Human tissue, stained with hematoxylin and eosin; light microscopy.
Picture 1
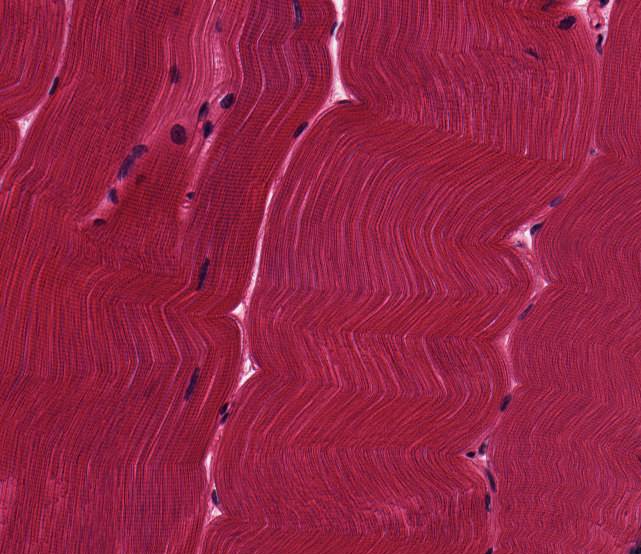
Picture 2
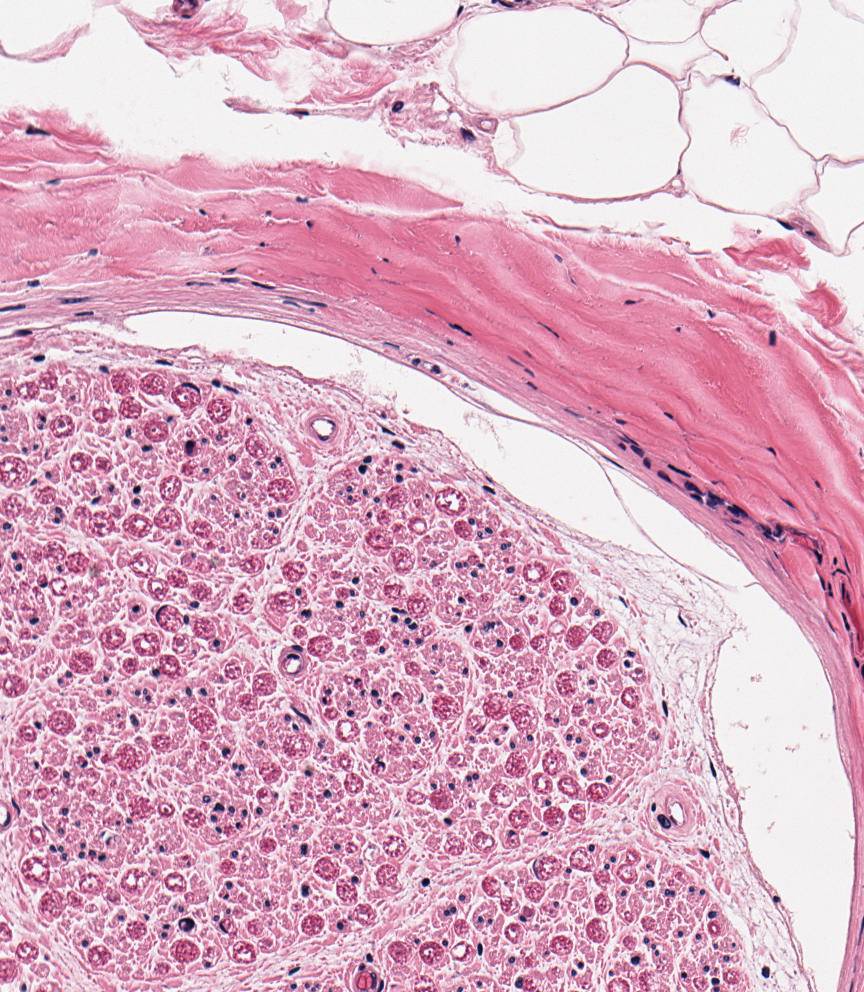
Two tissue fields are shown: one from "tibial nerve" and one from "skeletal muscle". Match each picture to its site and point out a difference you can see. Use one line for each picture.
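Picture 1 shows tissue from the skeletal muscle. Broad muscle fibres lie side by side and run roughly from top to bottom across the whole field.
Picture 2 shows tissue from the tibial nerve. A large rounded bundle of fibres cut in cross section fills the lower left of the field.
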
